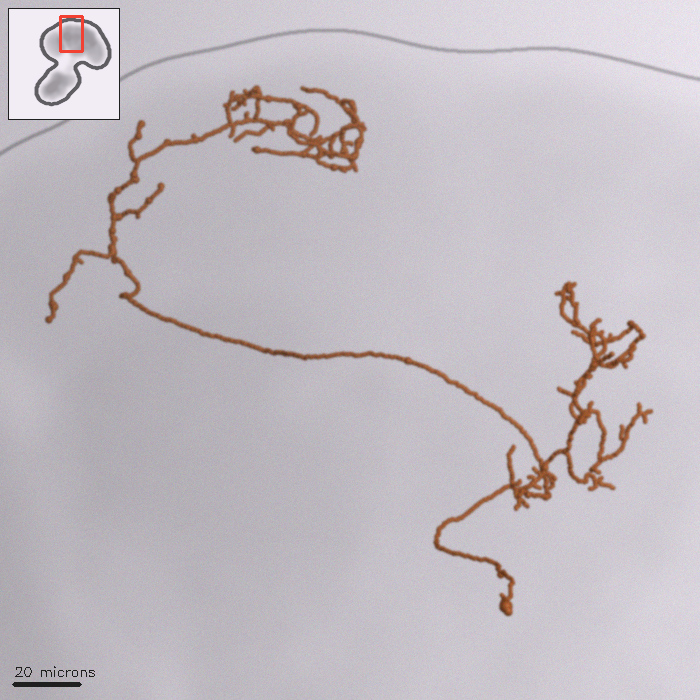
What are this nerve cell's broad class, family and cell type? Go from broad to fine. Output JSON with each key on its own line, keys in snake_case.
{
 "broad_class": "central-brain intrinsic neuron",
 "family": "hemilineage ALv1",
 "cell_type": "M_vPNml53"
}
